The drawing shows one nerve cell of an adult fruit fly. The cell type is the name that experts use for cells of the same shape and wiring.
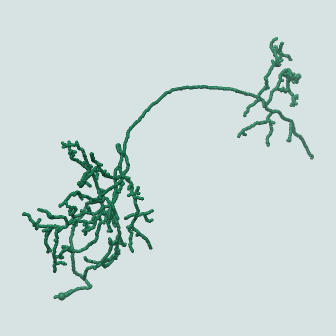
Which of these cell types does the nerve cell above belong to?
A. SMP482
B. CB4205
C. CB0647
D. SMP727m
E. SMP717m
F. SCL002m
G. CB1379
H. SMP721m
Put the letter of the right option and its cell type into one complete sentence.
Among the options, A names the cell type of the nerve cell, namely SMP482.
